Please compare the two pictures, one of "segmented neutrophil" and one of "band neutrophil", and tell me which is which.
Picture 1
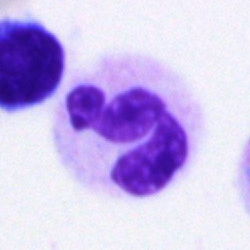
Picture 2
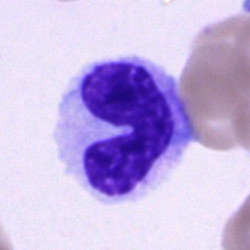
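The band neutrophil is in picture 2, and the segmented neutrophil in picture 1. In picture 2 the nucleus is curved like a kidney, with its indentation opening to the left, and the pale lilac-blue cytoplasm is widest on that side, where it fills the notch.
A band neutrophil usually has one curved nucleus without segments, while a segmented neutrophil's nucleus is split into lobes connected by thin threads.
The outlines are worth a look too: round to slightly oval with a smooth edge in picture 1, roughly round with a slightly uneven edge in picture 2. The chromatin looks much alike in the two: dark purple and coarsely clumped in the segmented neutrophil, dense and coarsely clumped in the band neutrophil.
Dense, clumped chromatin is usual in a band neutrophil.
Neither nucleus shows a nucleolus.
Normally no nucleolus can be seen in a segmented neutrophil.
Picture 1 also has no vacuoles in the cytoplasm, and a separate dark, round nucleated cell lies at its upper left, not touching the segmented neutrophil; that picture is slightly soft in focus.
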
